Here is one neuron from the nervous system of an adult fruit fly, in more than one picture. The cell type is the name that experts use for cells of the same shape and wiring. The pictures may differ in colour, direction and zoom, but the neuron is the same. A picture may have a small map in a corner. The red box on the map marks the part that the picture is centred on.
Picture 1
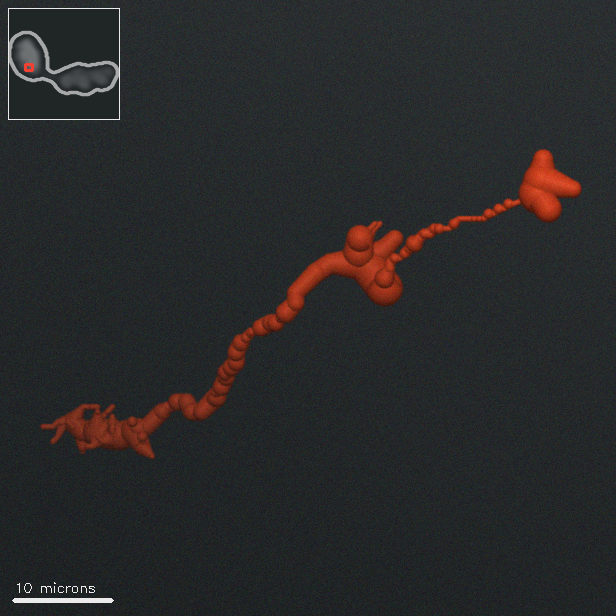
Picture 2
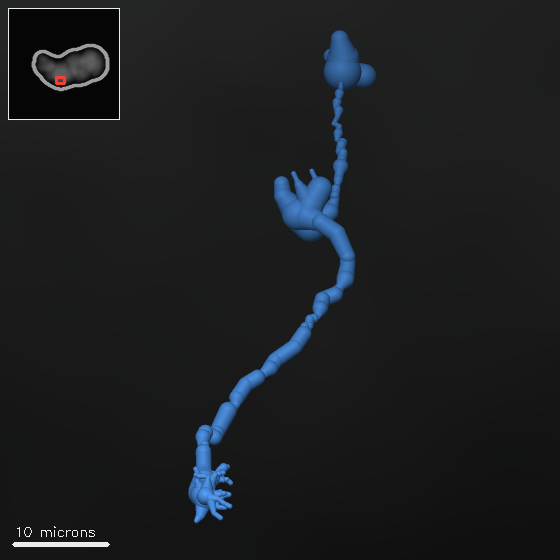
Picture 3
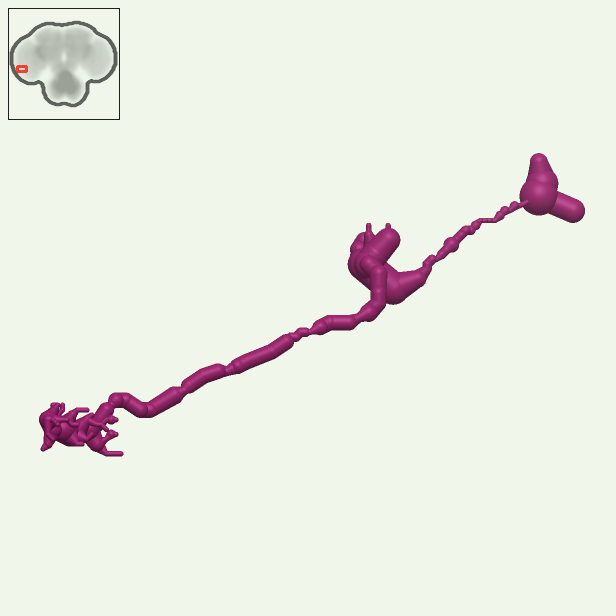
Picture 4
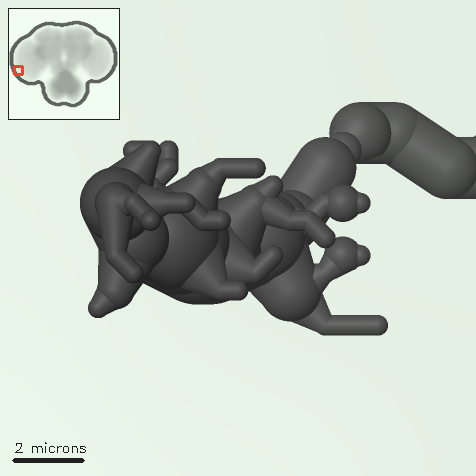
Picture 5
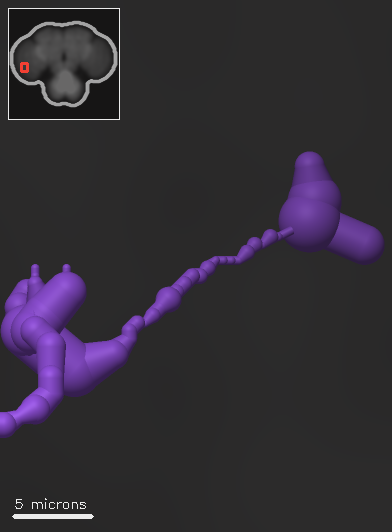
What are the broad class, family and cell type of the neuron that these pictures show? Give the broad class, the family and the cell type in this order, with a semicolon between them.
optic-lobe intrinsic neuron; L; L1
